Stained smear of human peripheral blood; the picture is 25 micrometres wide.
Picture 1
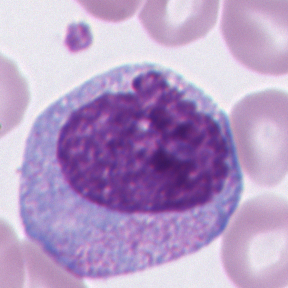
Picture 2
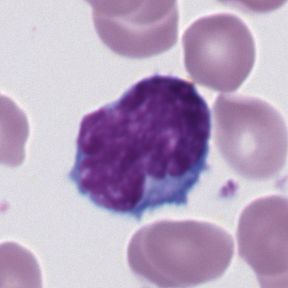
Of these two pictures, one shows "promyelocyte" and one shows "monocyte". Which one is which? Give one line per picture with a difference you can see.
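Picture 1 shows a promyelocyte: The cytoplasm holds many fine, dust-like pinkish-purple granules.
Picture 2 shows a monocyte: No granules can be seen in the cytoplasm.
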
